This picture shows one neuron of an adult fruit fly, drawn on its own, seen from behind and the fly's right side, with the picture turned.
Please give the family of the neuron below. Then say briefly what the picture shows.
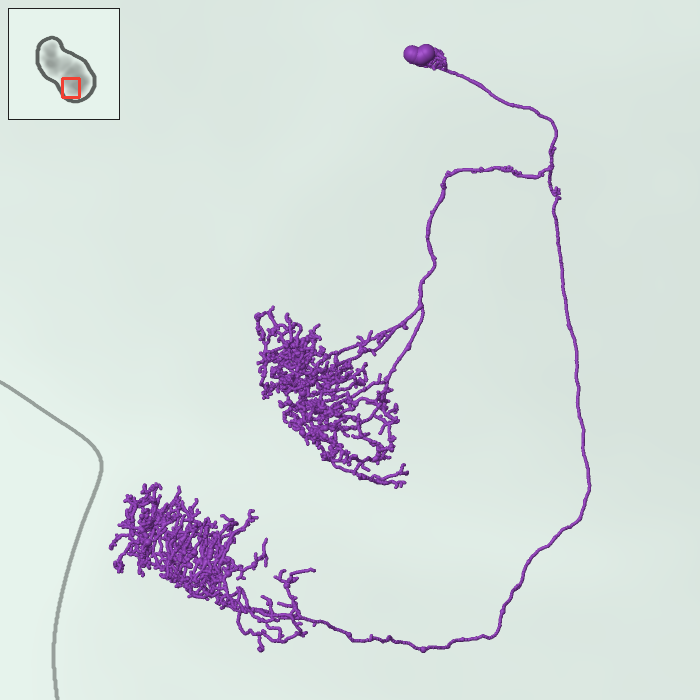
Its family is MeLo. This is an optic-lobe intrinsic neuron. The cell body can be seen at the top of the picture. Dozens of branch ends can be seen.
